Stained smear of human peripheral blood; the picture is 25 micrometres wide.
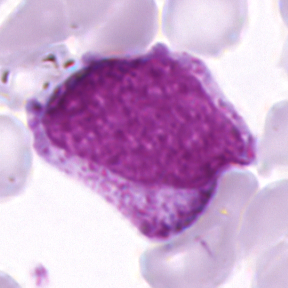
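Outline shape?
Irregular and somewhat angular, not smoothly round.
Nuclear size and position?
Fills most of the cell; lies toward its upper side.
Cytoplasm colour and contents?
Pale lilac, holding many fine reddish-purple granules.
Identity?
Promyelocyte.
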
